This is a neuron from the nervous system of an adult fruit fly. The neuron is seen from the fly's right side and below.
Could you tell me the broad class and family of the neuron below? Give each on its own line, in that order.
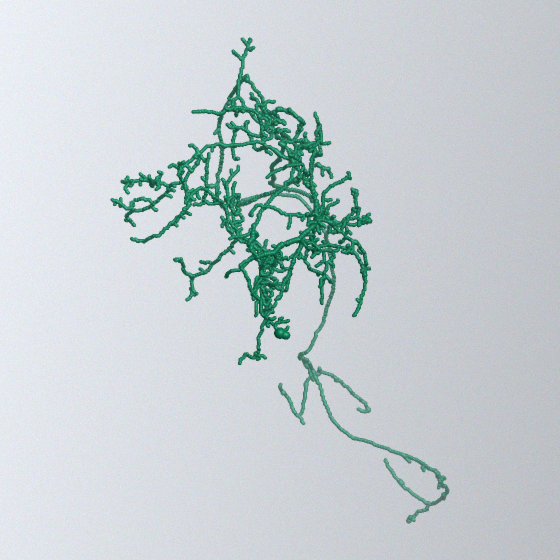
central-brain intrinsic neuron
hemilineage VLPl&p2_lateral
